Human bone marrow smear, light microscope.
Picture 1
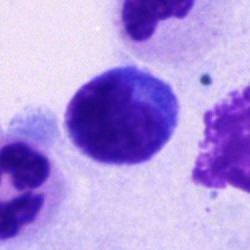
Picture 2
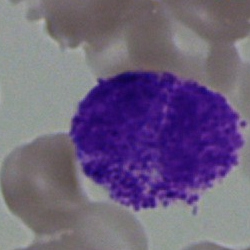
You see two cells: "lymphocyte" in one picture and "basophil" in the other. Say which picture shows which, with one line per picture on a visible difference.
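Picture 1 shows a lymphocyte: No granules are visible in the cell.
Picture 2 shows a basophil: Coarse dark purple granules fill the whole cell.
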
